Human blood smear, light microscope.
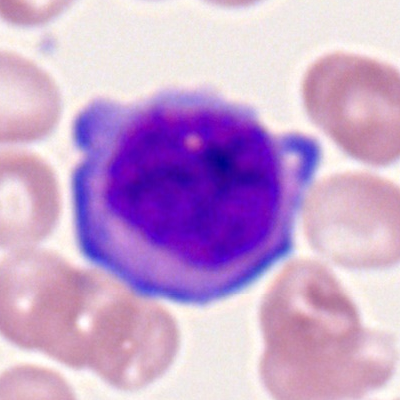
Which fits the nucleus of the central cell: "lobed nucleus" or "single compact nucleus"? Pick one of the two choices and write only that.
Single compact nucleus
